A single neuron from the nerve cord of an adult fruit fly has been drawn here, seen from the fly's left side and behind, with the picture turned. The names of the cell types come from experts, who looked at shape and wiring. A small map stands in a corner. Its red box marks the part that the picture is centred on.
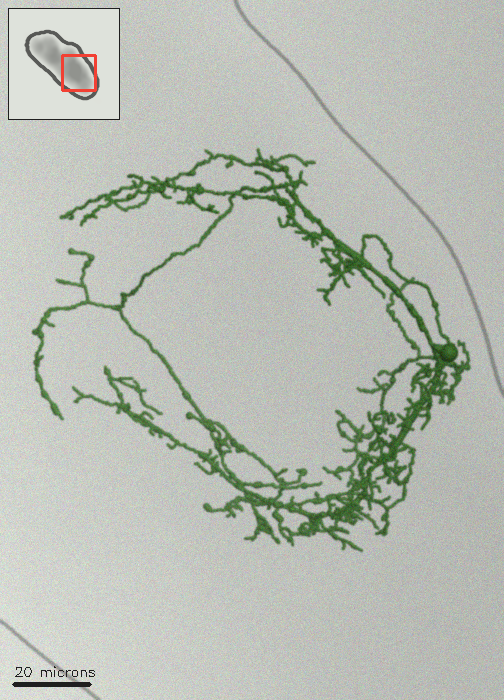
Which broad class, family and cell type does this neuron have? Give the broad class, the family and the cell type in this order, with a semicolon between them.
nerve-cord intrinsic neuron; hemilineage 04B; IN04B038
